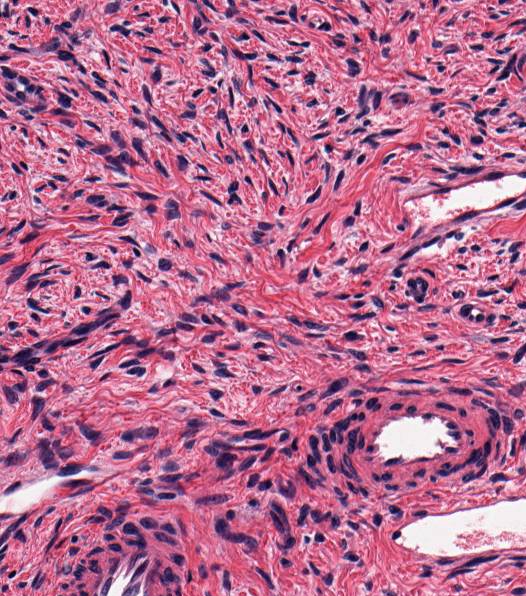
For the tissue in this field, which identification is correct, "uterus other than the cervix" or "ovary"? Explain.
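Ovary. Spindle cells in short, crossing bundles curling into whorls, not in one parallel direction. Nuclei elongated, dark purple, often wavy or tapered; little visible cytoplasm. Elongated slit-like empty white spaces at right edge and lower left corner. No fat cells in field.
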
